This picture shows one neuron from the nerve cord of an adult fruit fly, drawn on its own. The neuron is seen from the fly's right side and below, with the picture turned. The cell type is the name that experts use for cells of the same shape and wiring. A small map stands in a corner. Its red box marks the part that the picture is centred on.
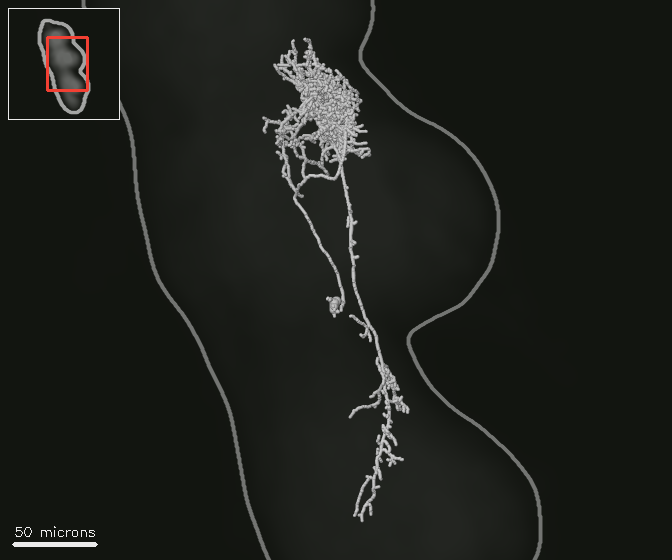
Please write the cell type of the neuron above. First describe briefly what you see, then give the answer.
The drawing shows no cell body. By the scale bar it is about 300 microns tall in this view. The picture shows dozens of branch ends. Its broad class is sensory neuron entering the nerve cord. Its cell type is SNpp33.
